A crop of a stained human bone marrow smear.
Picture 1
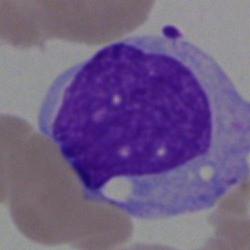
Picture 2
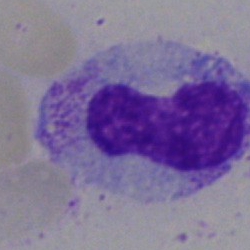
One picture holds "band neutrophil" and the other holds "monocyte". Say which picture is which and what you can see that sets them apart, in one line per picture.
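Picture 1: monocyte. The nucleus fills most of the cell and sits toward its upper left.
Picture 2: band neutrophil. The cytoplasm is abundant and pale grey-blue.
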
